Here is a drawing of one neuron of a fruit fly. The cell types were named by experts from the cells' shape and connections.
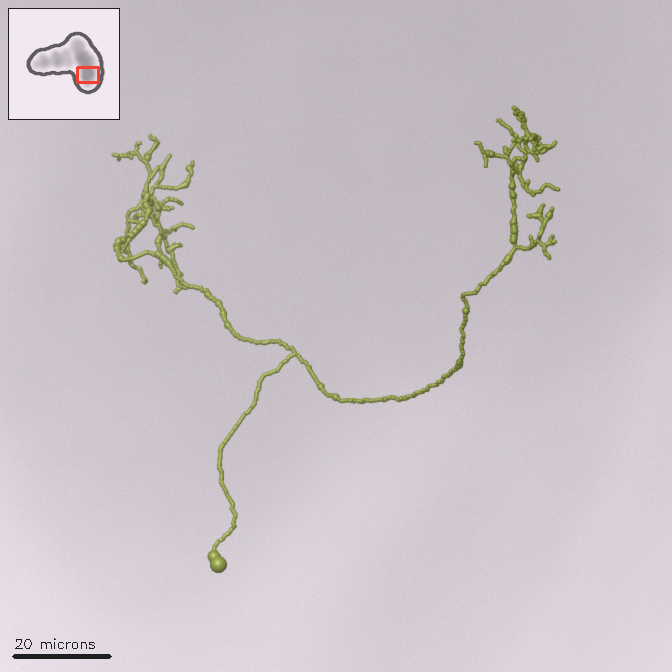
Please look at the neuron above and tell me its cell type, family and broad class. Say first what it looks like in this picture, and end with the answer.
From top to bottom in the picture it spans about 95 microns. The picture shows dozens of branch ends. It is of cell type LC10d. The family is hemilineage VPNd2. Its broad class is visual projection neuron.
